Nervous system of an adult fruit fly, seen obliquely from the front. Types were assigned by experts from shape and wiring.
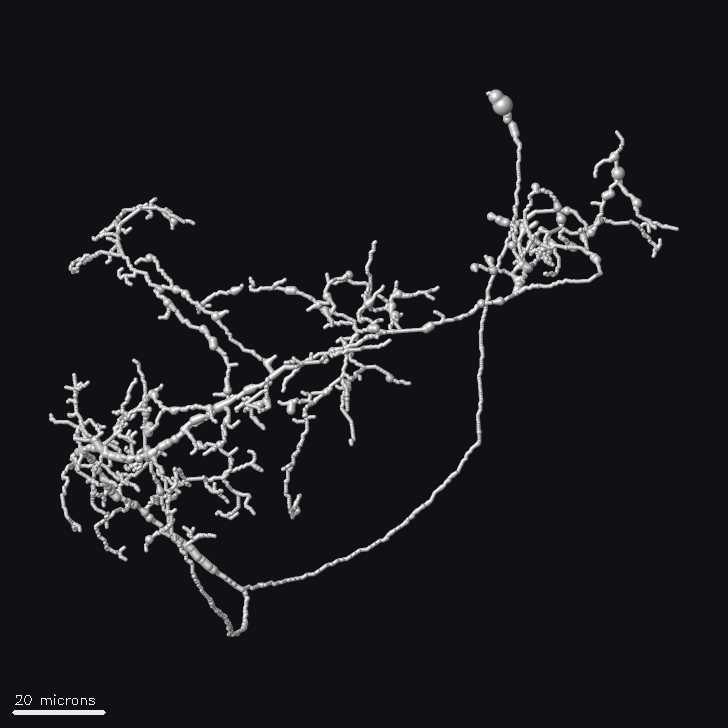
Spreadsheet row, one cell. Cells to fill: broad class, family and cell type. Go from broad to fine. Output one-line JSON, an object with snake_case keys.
{"broad_class": "central-brain intrinsic neuron", "family": "hemilineage VLPp1", "cell_type": "CB1714"}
